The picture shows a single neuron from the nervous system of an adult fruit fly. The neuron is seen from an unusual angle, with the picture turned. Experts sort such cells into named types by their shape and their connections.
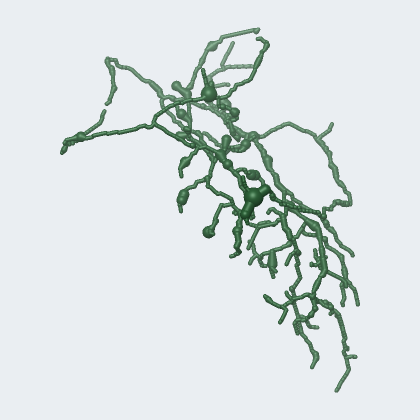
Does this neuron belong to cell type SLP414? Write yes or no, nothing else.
no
